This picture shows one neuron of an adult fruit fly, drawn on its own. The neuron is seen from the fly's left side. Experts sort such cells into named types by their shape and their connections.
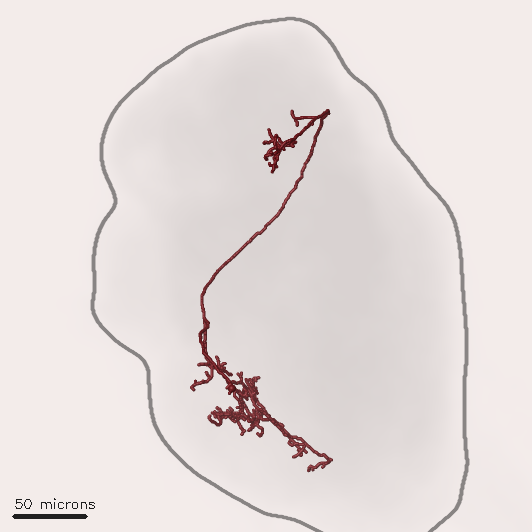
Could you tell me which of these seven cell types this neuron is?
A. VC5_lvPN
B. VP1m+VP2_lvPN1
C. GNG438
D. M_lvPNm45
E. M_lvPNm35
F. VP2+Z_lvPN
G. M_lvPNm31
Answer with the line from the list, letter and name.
C. GNG438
